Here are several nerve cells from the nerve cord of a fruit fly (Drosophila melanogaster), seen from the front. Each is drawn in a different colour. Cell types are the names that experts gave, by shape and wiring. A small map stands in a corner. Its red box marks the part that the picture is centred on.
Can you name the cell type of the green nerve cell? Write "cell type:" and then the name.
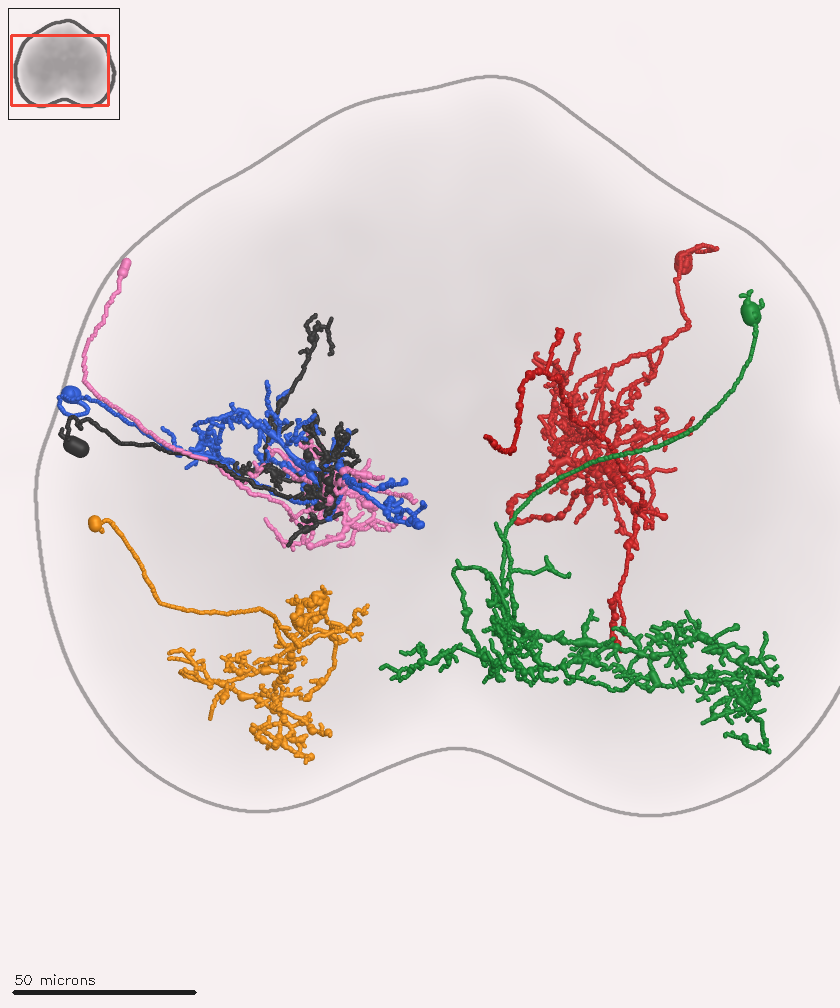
cell type: IN23B065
